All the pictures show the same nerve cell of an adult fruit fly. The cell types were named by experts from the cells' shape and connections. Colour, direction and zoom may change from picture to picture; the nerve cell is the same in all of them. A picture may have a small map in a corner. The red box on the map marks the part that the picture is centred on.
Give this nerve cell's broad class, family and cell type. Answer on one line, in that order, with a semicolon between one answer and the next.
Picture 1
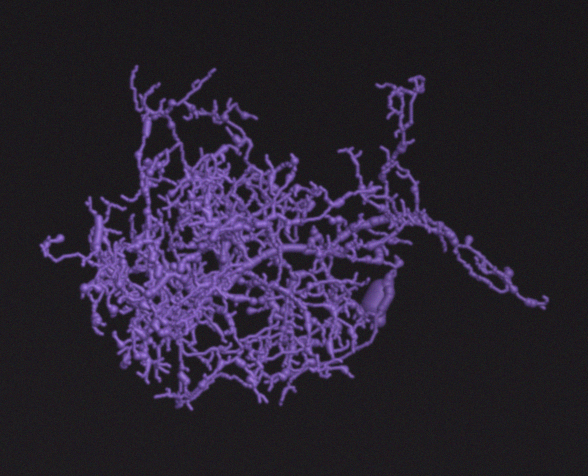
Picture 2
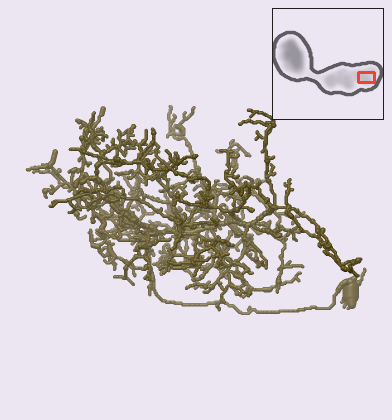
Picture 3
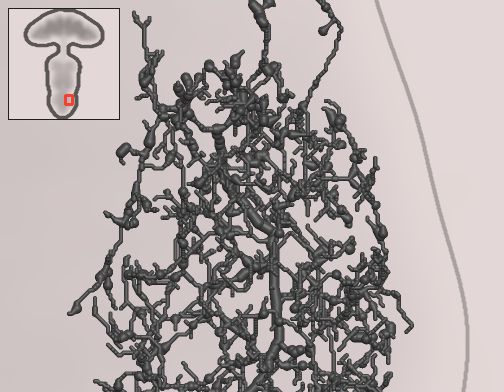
nerve-cord intrinsic neuron; hemilineage 16B; IN16B029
